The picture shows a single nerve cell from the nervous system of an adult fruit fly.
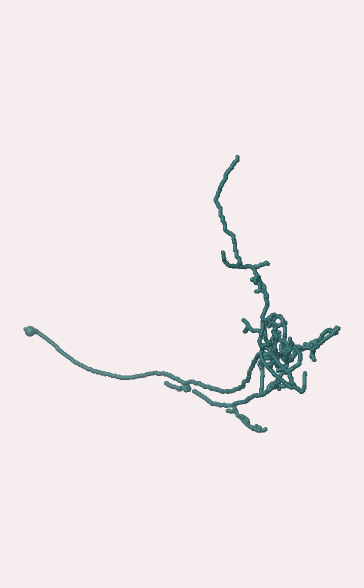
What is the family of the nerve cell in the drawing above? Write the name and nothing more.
hemilineage LALa1_posterior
